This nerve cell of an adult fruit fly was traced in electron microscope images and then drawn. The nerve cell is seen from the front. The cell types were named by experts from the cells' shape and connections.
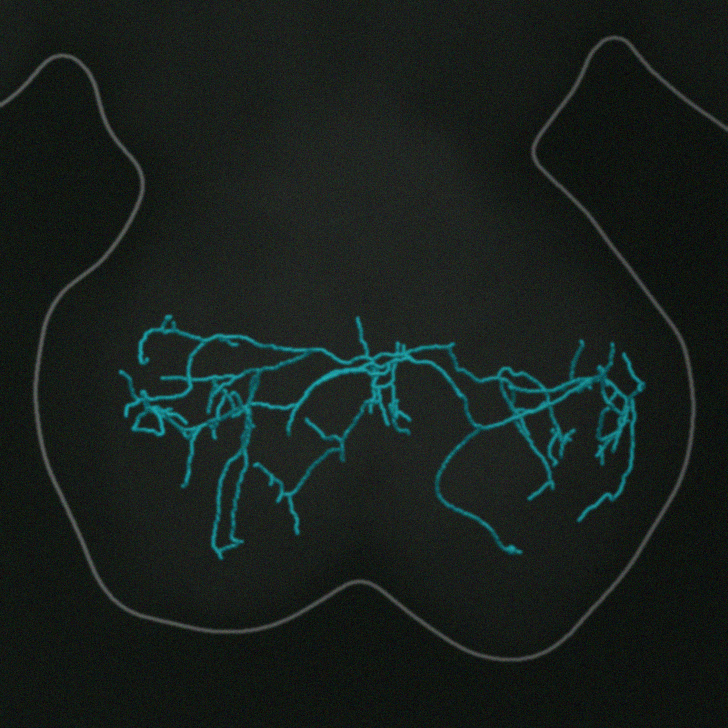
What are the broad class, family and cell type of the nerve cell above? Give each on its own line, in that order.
nerve-cord intrinsic neuron
hemilineage 04B
IN04B018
